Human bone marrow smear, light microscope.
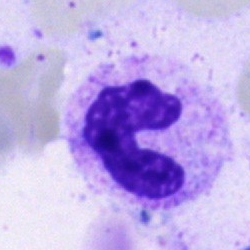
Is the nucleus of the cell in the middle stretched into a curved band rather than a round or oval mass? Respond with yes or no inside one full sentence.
Yes, its nucleus is shaped like a horseshoe, C, U or S, without separate lobes.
